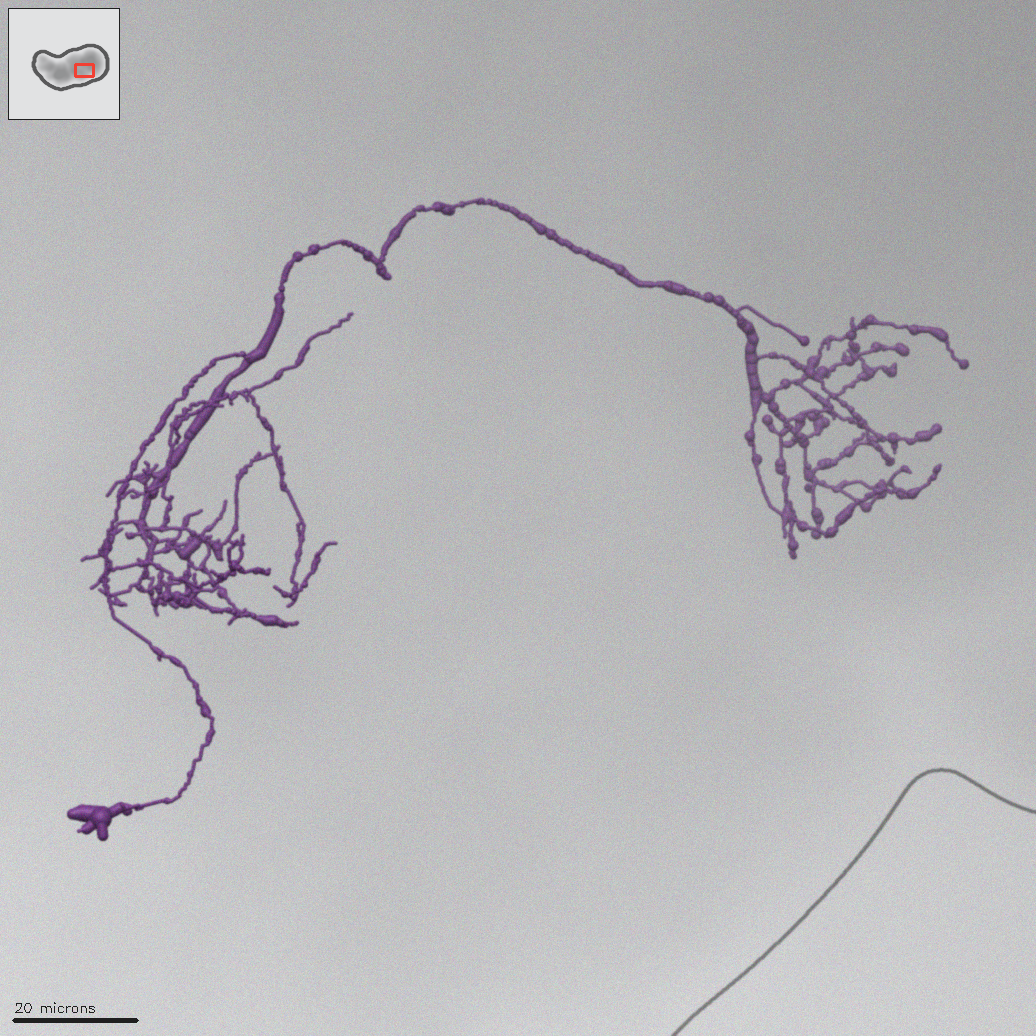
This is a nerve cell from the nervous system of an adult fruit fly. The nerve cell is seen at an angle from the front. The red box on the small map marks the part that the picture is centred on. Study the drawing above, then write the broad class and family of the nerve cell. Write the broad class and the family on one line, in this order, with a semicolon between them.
central-brain intrinsic neuron; hemilineage ALv2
